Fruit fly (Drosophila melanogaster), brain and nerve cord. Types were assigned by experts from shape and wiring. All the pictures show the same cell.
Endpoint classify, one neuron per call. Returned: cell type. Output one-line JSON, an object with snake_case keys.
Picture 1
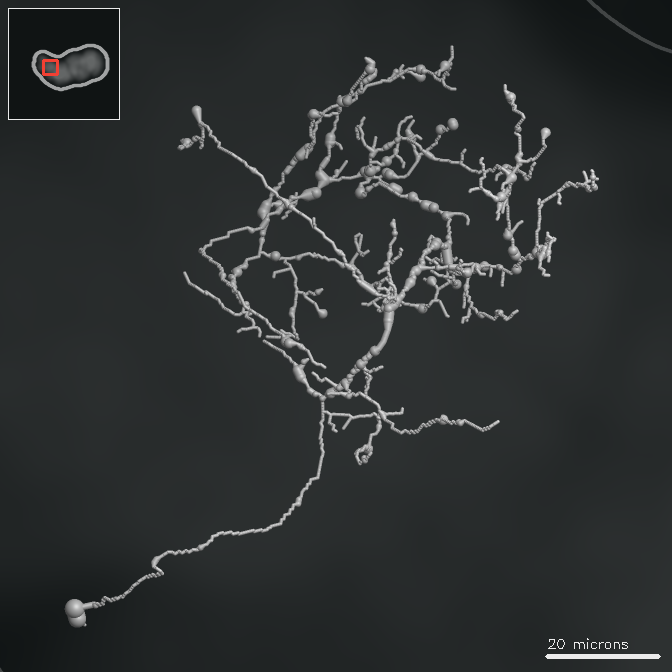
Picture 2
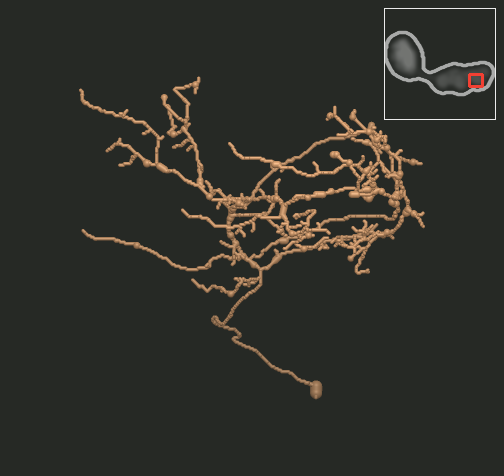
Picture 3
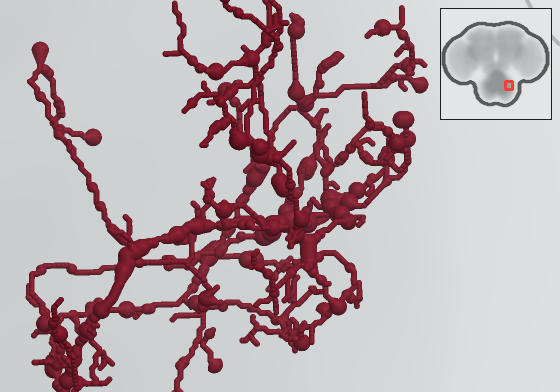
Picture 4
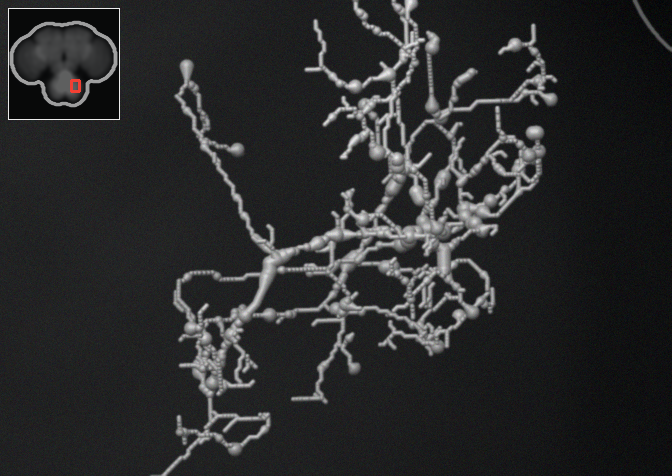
{"cell_type": "IN14A032"}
